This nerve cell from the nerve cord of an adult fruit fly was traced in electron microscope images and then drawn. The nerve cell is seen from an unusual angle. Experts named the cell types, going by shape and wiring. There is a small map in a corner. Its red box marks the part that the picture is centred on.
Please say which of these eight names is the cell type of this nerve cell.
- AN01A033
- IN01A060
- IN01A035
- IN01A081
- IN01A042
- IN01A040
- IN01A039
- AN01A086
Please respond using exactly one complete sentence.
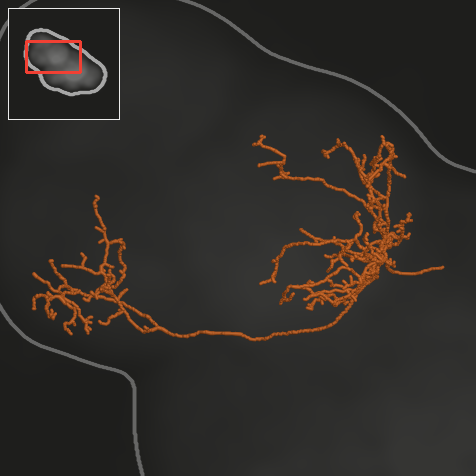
Belonging to the cell type IN01A042 is this nerve cell.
